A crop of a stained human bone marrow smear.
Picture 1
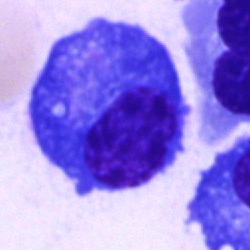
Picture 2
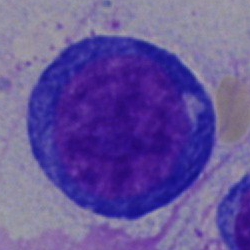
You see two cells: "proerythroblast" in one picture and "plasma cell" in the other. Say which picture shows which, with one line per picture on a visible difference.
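Picture 1 – plasma cell. The cytoplasm is abundant and stains deep blue.
Picture 2 – proerythroblast. The cytoplasm forms a narrow rim around the whole nucleus.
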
